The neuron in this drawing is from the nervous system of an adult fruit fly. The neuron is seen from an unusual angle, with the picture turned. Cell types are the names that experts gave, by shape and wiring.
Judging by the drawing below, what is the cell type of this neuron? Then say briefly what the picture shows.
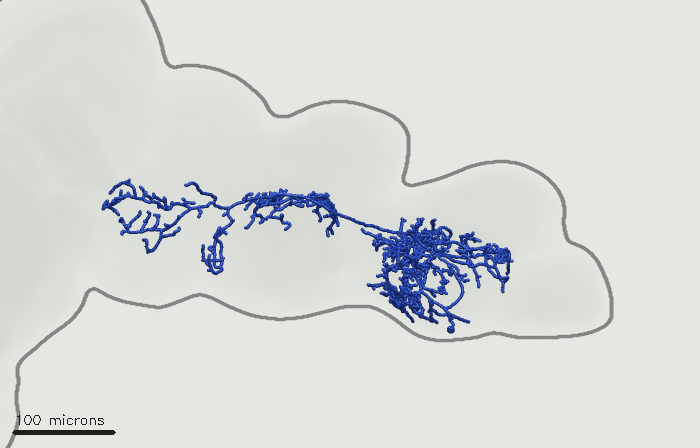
Its cell type is IN17B010. It is a nerve-cord intrinsic neuron. By the scale bar it is about 400 microns wide in this view. The picture shows dozens of branch ends.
